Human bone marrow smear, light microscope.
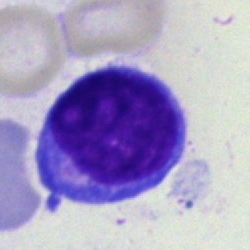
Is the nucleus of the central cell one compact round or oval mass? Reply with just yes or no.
Yes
